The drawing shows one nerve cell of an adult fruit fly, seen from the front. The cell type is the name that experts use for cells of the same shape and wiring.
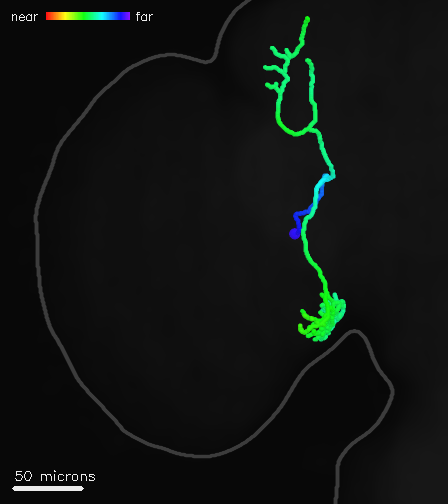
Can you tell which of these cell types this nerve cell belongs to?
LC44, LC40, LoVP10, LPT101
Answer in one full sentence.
For this nerve cell, the cell type is LoVP10.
